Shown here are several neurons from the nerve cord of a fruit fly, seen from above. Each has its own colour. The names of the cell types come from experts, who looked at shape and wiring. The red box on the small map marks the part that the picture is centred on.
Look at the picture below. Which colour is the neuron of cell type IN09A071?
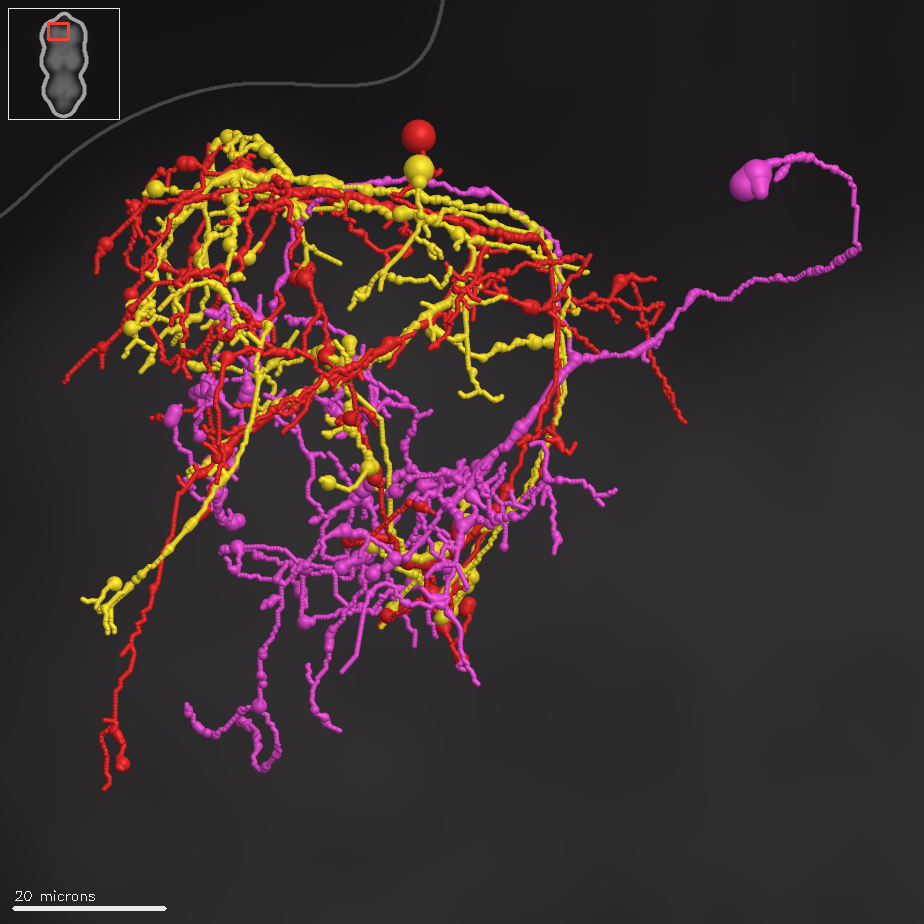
red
